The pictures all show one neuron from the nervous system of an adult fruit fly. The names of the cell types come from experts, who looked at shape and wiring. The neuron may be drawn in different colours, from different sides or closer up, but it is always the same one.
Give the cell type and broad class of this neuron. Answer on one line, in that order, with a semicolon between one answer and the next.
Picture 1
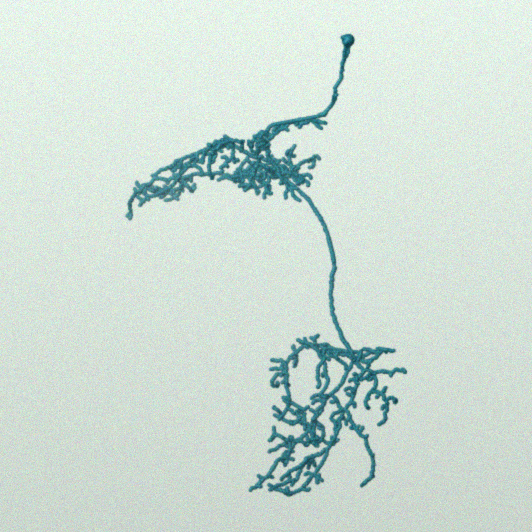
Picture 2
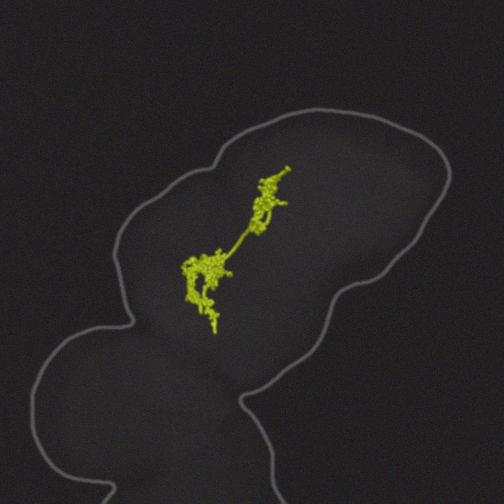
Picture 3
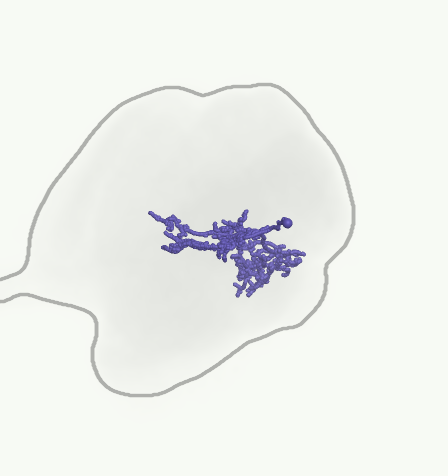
LAL116; central-brain intrinsic neuron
